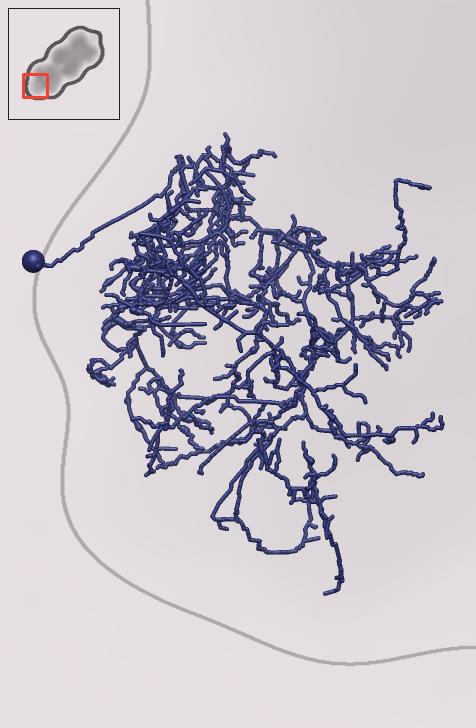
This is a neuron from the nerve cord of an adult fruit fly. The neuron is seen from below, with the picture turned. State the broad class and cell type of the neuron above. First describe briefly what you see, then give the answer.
More than a hundred branch ends can be seen. As drawn here it is about as wide as it is tall. This is a nerve-cord intrinsic neuron. Its cell type is INXXX268.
